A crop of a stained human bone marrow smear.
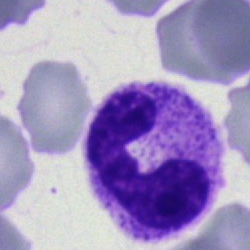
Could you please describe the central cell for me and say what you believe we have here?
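Outline rounded, edge smooth. Nucleus curved into a C, open to the right. Chromatin dark purple, condensed. No nucleoli seen. Central cell: band neutrophil.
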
